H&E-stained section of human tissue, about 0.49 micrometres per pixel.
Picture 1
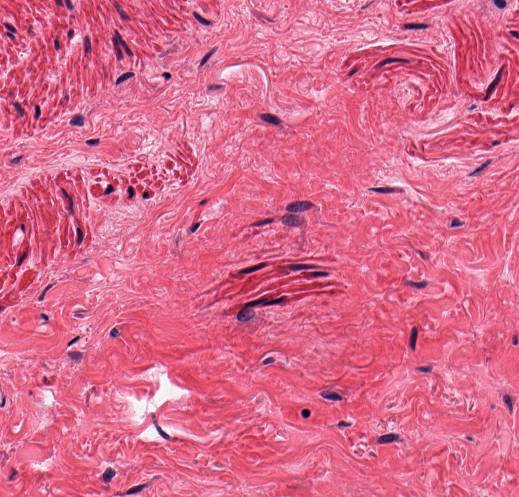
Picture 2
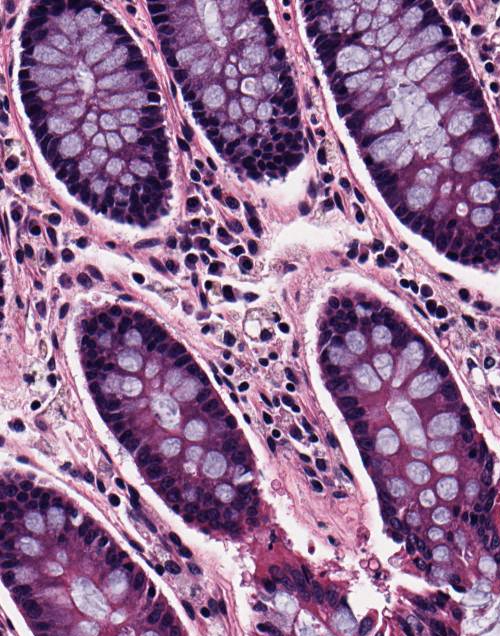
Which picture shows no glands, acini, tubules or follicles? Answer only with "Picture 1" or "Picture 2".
Picture 1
